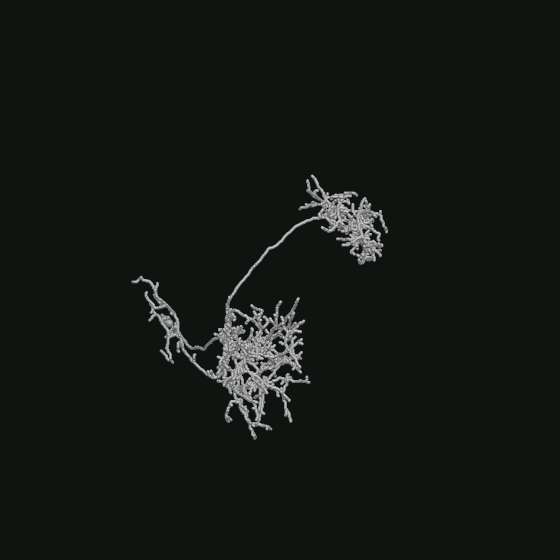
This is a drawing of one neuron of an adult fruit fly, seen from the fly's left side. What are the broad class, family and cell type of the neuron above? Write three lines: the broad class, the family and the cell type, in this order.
central-brain intrinsic neuron
hemilineage ALl1_ventral
VES013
